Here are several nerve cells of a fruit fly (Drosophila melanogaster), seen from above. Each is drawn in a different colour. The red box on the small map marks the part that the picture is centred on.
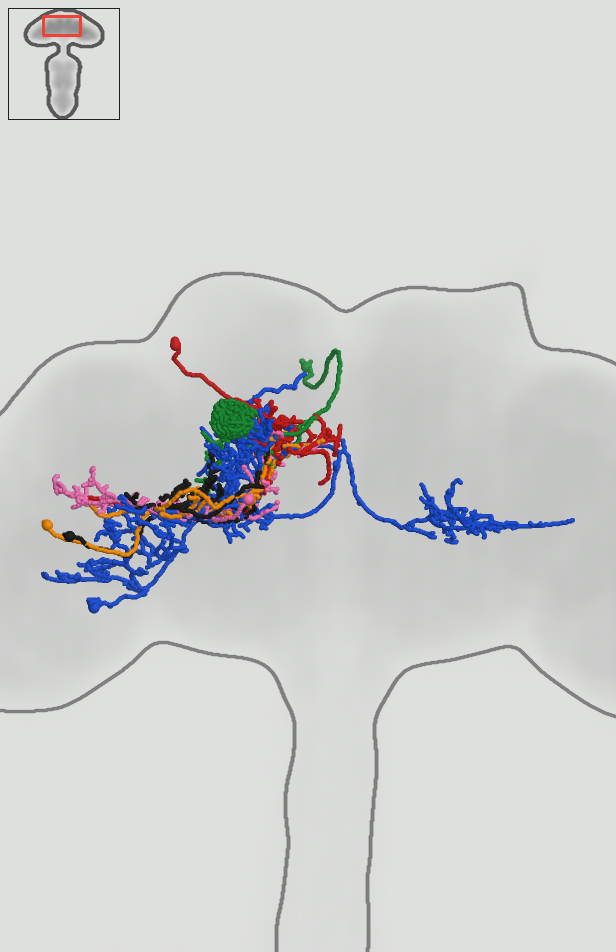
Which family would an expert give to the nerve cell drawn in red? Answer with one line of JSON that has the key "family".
{"family": "hemilineage AOTUv4_ventral"}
